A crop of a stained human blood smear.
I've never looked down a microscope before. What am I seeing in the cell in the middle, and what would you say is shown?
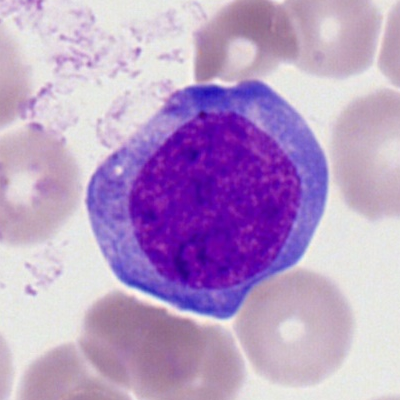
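Chromatin first: purple and granular, with darker clumps scattered through it. Next, the cytoplasm: a moderate rim of deep blue surrounds the nucleus. Its blue is deepest toward the outer edge of the cell. Last, a single small clear dot lies in the cytoplasm at the cell's left edge. Its name: myeloblast.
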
